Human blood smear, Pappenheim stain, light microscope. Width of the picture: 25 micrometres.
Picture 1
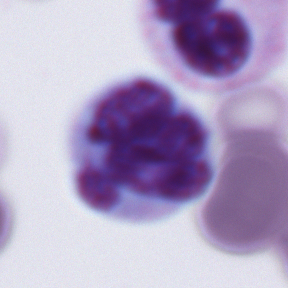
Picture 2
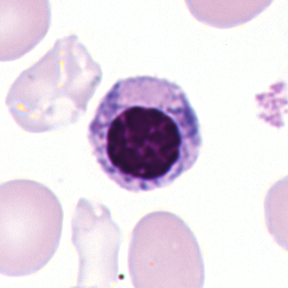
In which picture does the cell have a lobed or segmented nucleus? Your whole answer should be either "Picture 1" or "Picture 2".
Picture 1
